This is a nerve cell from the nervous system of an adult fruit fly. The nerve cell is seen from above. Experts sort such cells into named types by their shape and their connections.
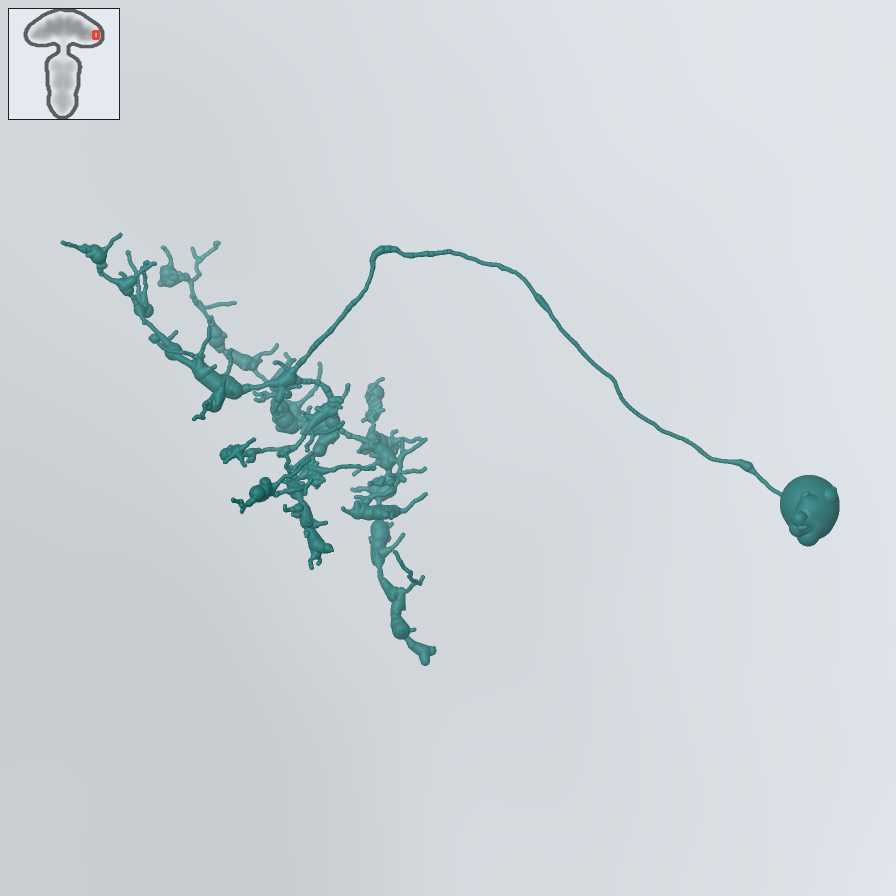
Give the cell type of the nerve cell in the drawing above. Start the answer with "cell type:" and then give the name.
cell type: Dm15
